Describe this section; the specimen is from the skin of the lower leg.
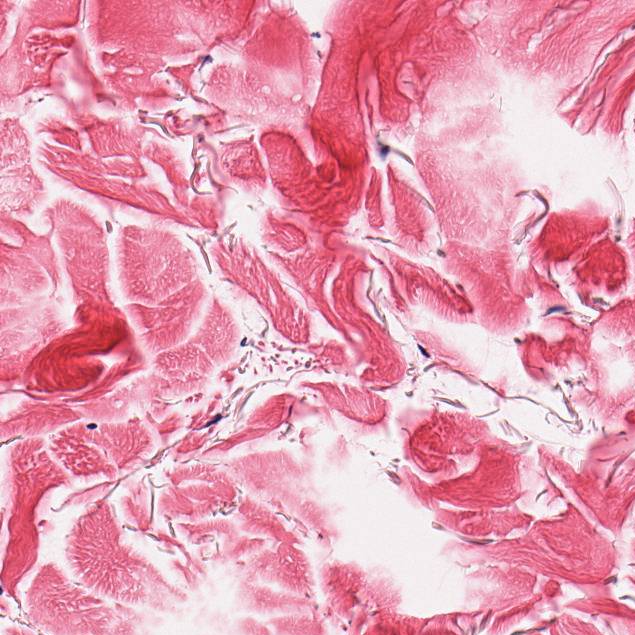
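Thin, wispy strands lie between the fibres, carrying occasional tiny dark spindle nuclei, most evident near the centre. Cracks and clefts break the fibres apart, giving a fragmented appearance. No fat cells are present in the field.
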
